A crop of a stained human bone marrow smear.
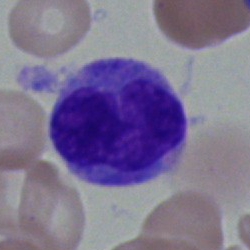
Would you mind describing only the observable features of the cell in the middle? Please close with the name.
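Take the outline: round and smooth. Inside, the nucleus fills most of the cell and is folded, with a notch in its upper border. Its chromatin is dark purple and moderately clumped. The cell is a monocyte.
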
